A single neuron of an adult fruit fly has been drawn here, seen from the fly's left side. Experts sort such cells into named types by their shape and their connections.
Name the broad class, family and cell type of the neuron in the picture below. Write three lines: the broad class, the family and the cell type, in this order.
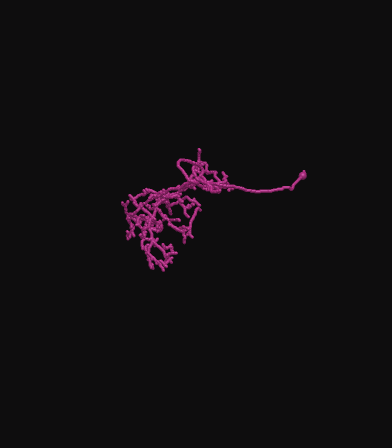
central-brain intrinsic neuron
hemilineage DL1_ventral
AVLP526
